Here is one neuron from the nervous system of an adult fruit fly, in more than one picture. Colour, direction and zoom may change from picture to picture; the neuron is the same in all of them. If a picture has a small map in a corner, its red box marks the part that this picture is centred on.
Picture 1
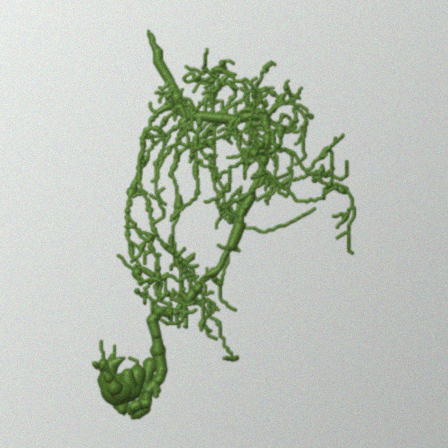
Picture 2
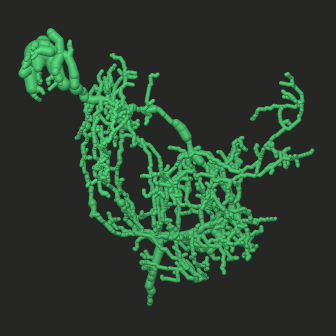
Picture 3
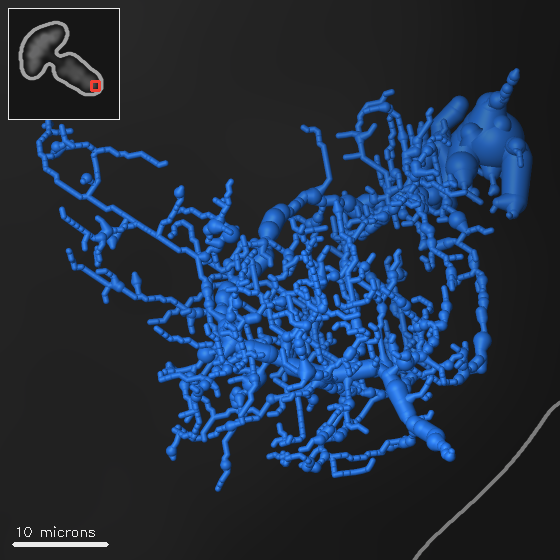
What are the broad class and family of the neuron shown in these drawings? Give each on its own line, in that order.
efferent neuron of the nerve cord
hemilineage 00B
